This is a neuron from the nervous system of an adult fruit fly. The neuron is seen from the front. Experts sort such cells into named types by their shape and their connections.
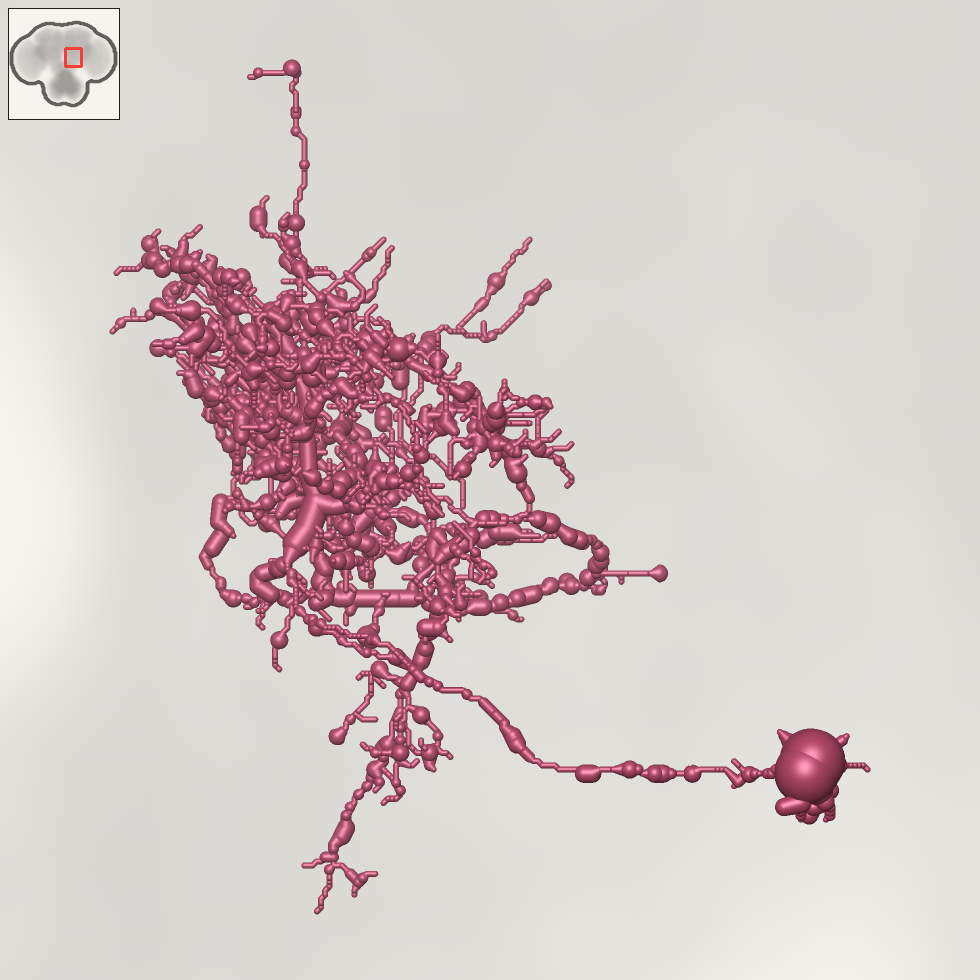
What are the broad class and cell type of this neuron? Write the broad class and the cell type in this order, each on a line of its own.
central-brain intrinsic neuron
VES085_b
